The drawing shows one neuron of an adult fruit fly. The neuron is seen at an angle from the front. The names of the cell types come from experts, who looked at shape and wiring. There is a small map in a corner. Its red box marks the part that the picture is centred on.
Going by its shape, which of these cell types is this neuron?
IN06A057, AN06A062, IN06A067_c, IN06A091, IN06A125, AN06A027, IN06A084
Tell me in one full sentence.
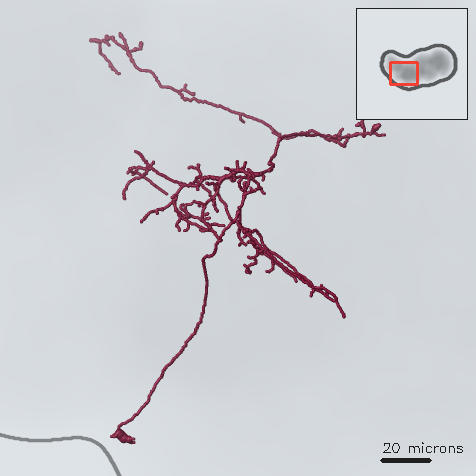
It is the cell type IN06A067_c to which this neuron belongs.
